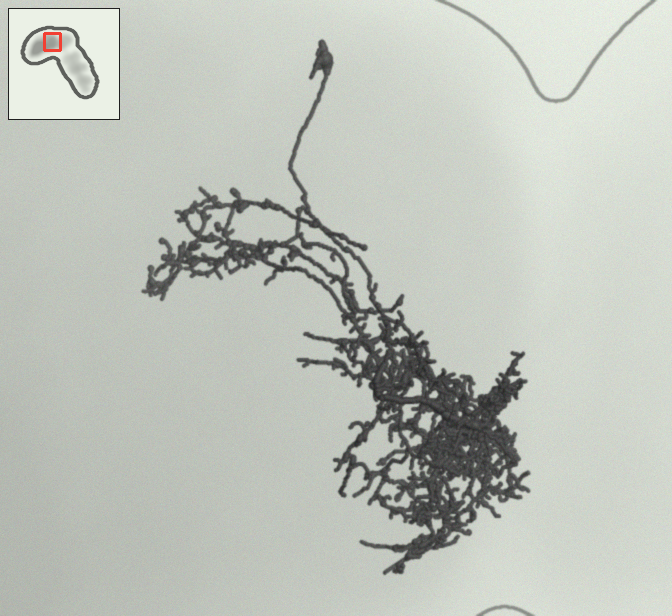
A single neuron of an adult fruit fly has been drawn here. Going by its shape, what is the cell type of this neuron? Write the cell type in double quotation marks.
"WED007"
